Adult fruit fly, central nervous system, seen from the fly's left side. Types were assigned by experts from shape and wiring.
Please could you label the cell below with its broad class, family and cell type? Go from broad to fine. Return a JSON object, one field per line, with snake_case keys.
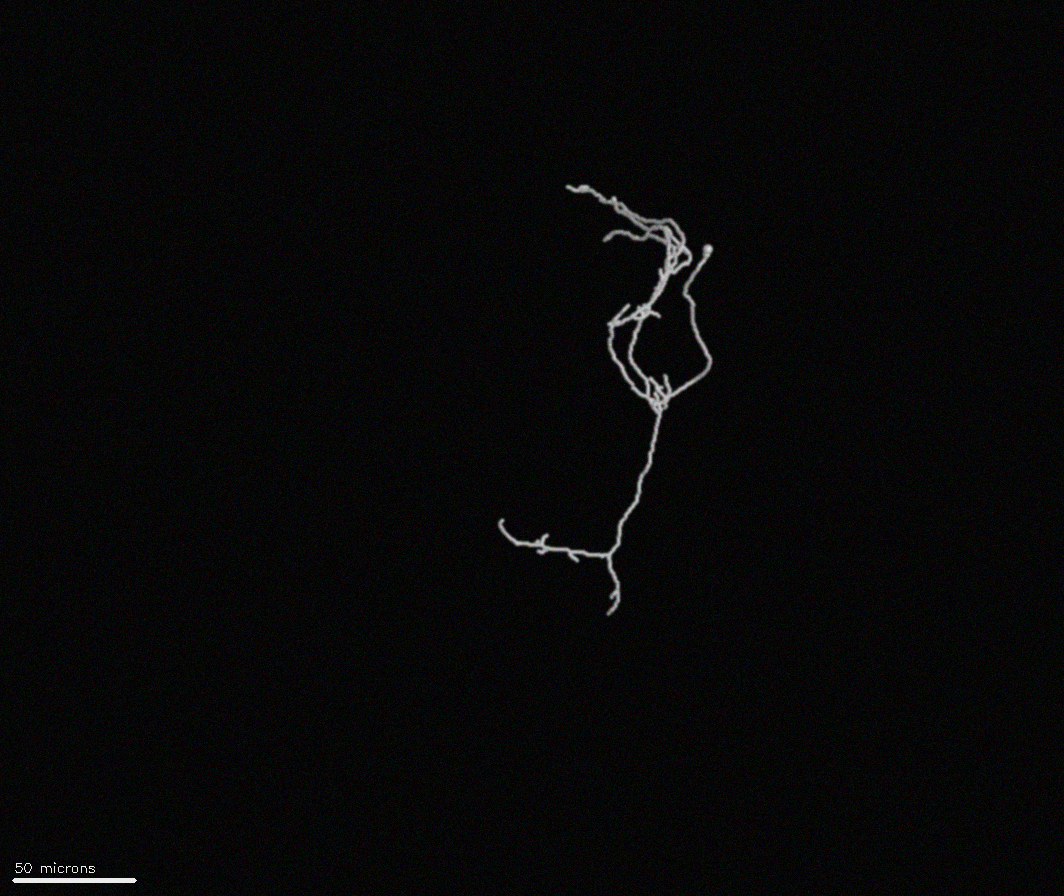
{
 "broad_class": "central-brain intrinsic neuron",
 "family": "hemilineage VPNp&v1_posterior",
 "cell_type": "PLP160"
}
